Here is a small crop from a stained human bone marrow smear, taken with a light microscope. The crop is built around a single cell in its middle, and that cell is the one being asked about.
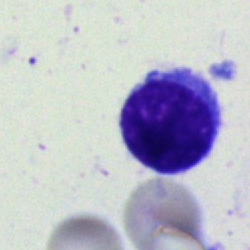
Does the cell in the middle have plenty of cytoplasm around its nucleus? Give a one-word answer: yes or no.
No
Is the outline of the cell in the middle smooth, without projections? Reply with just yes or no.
No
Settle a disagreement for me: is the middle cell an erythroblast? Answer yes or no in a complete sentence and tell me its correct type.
No, the cell in the middle is a lymphocyte, not an erythroblast.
